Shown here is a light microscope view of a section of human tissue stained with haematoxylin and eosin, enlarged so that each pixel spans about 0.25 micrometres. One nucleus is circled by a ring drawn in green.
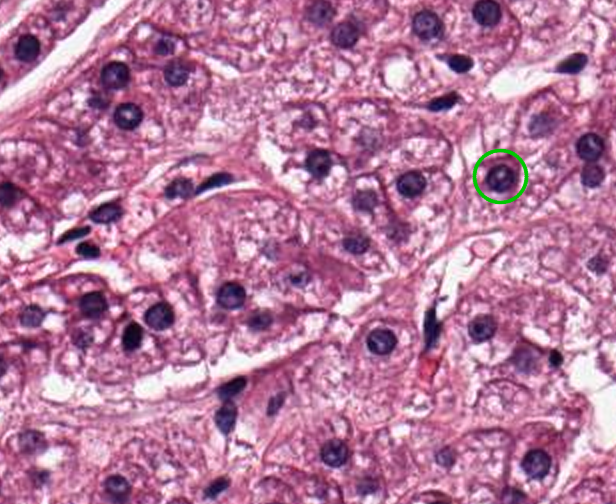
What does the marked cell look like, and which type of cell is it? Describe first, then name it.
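The nucleus is round with a smooth, sharp outline and stains darkly; it is about the same size as the round nuclei of the neighbouring cells. The cytoplasm is pale pink and finely bubbly or foamy, full of small clear spaces, and the cell's borders are faint. The cell lies among rows of similar cells with the same foamy cytoplasm, separated by thin pale slit-like spaces lined by flattened dark nuclei. This is an adrenal cortical cell.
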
